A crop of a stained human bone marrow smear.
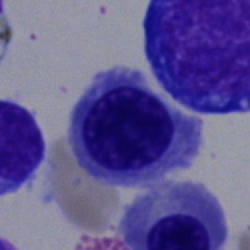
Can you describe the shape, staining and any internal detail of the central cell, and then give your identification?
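Outline: slightly irregular, with small bumps along the top edge. Cytoplasm: the rim is wider on the right side of the nucleus than on the left, and no granules are visible. Surroundings: a pale grey cell without a nucleus lies against the lower-left edge. Name: erythroblast.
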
